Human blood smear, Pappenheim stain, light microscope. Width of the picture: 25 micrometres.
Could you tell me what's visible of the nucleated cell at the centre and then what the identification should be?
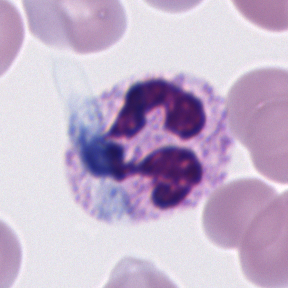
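Size comes to about 15 by 13 micrometres, with the nucleus taking up about 40% of the cell's area. Its chromatin is dark purple and coarsely clumped, and no nucleoli can be seen. The cytoplasm is pale pinkish-lilac. No other nucleated cell is in view. The cell is a segmented neutrophil.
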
